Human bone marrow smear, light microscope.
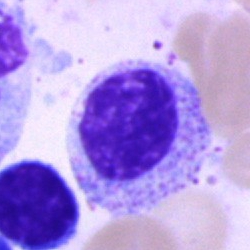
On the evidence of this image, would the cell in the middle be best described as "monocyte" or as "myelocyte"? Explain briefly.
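This is a myelocyte. Its nucleus sits off-centre toward the upper left, leaving a wider rim of cytoplasm at the lower right. The chromatin is dark purple and coarsely clumped with paler patches, and fine purple granules are scattered throughout the cytoplasm.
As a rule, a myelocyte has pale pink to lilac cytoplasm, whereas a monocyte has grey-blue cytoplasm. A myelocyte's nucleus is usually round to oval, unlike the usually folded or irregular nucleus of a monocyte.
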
